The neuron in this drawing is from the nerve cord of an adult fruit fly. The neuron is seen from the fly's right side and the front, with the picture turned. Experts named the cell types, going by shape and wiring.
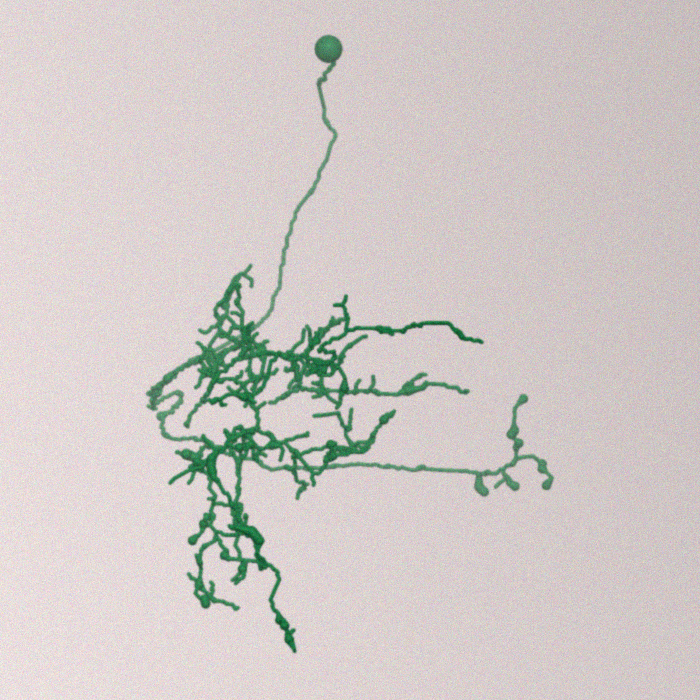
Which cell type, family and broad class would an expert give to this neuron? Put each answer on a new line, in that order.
IN01B043
hemilineage 01B
nerve-cord intrinsic neuron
